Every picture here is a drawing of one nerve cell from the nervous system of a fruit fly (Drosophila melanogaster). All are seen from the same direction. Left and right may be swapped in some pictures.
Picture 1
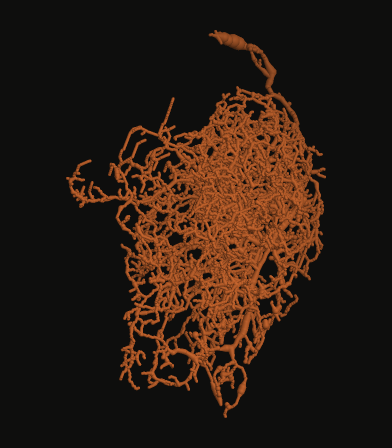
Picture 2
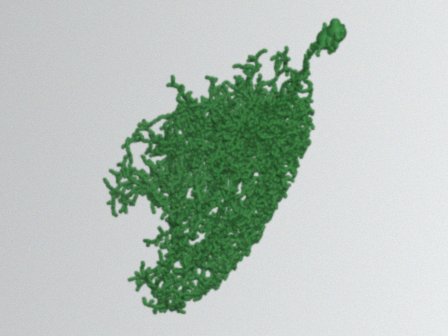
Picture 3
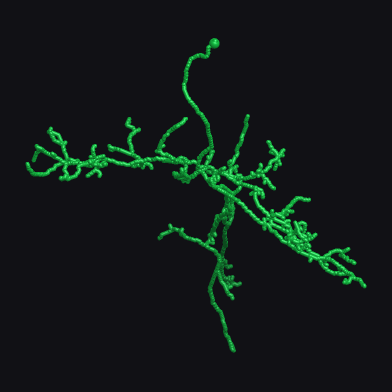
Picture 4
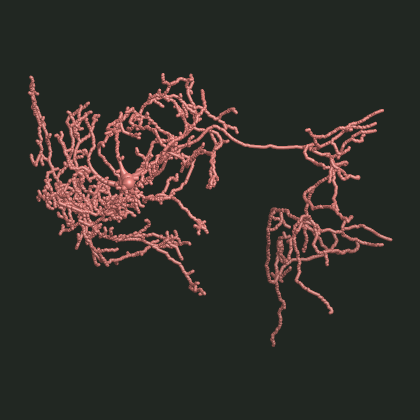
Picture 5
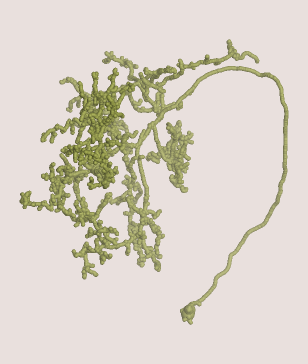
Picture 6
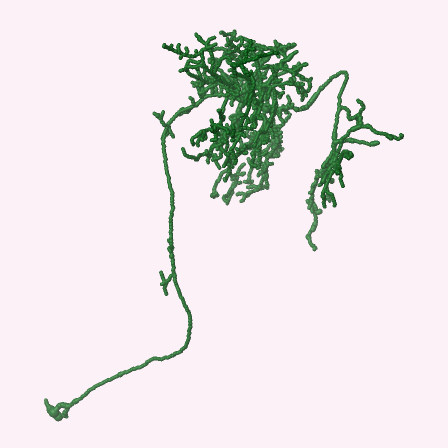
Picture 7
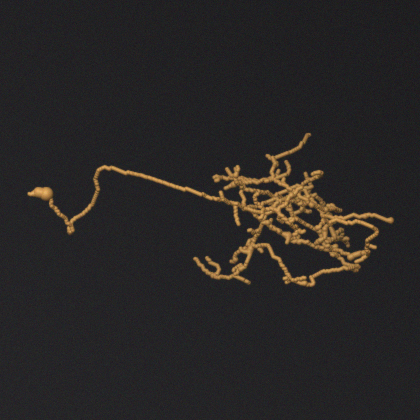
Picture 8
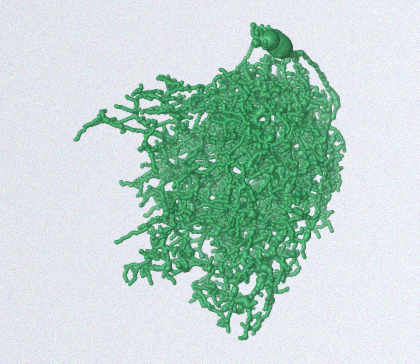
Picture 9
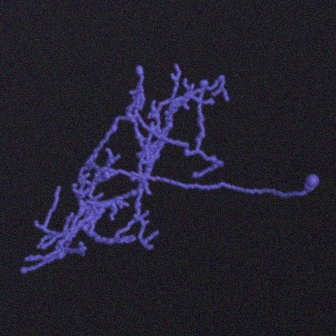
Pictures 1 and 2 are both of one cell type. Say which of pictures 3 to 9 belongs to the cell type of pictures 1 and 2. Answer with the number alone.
8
